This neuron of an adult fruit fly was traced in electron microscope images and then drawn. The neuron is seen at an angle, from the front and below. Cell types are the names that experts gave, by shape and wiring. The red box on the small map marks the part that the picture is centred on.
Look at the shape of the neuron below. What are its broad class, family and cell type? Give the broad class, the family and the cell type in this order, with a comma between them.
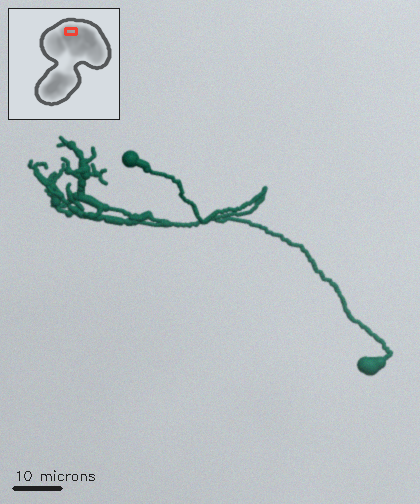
central-brain intrinsic neuron, hemilineage AOTUv4_dorsal, TuBu02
